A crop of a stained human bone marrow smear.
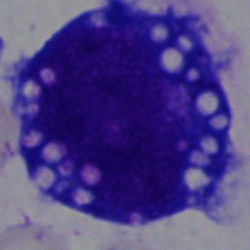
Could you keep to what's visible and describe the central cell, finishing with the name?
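Here the central cell has a roughly round shape with a slightly ragged edge. Its cytoplasm forms a narrow rim of deep dark blue. Within that rim sit many round, clear vacuoles that look sharply punched out. They vary in size, and some of the largest lie at the upper right. The cell is a blast.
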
